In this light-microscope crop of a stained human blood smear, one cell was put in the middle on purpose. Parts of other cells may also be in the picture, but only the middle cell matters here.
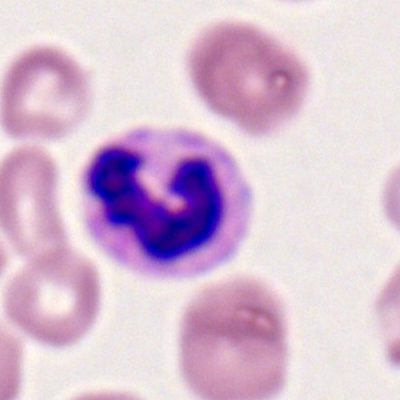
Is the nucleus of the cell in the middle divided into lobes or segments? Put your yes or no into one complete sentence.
Yes, separate lobes or segments make up the nucleus of this cell.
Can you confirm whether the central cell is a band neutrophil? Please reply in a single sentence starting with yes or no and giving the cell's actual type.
No, it is not a band neutrophil that sits at the centre but a segmented neutrophil.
